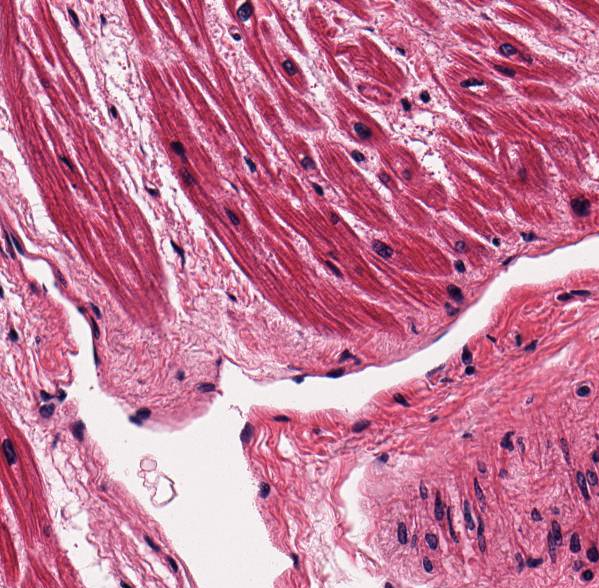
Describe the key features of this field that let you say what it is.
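Myocardium fills the upper half of this field, as bundles of elongated, deeply eosinophilic muscle fibres running diagonally from upper left toward lower right. The deciding feature is the nuclei: oval and central within the fibres.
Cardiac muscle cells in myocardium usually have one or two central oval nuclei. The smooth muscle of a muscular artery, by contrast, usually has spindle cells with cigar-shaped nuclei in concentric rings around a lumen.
A white empty cleft crosses the middle of the field, separating the upper tissue from the tissue at the lower right.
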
